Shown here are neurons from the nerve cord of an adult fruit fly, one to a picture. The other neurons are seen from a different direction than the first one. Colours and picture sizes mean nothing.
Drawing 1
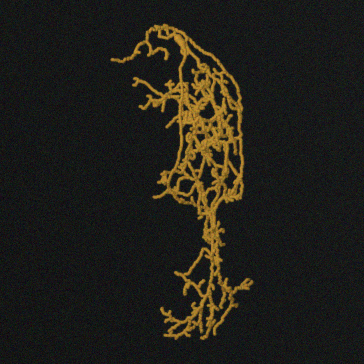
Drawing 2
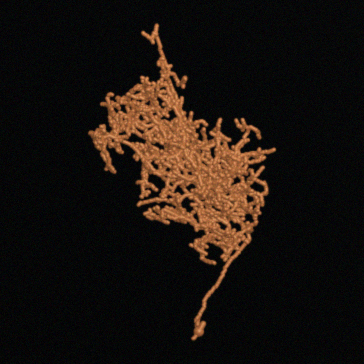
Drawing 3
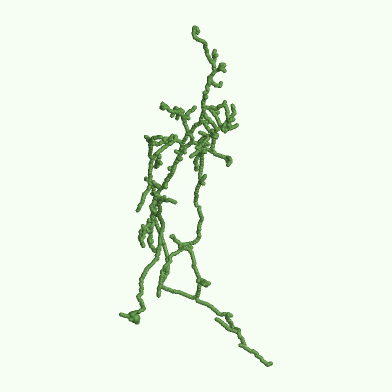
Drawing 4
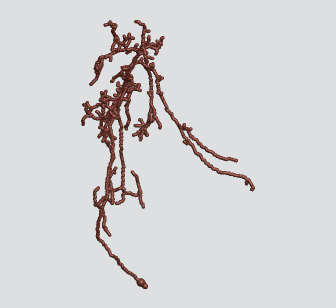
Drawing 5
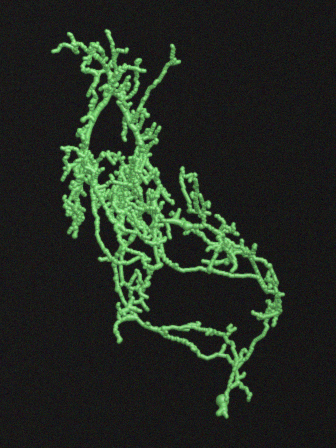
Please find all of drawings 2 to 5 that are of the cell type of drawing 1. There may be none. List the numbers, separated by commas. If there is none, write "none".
none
